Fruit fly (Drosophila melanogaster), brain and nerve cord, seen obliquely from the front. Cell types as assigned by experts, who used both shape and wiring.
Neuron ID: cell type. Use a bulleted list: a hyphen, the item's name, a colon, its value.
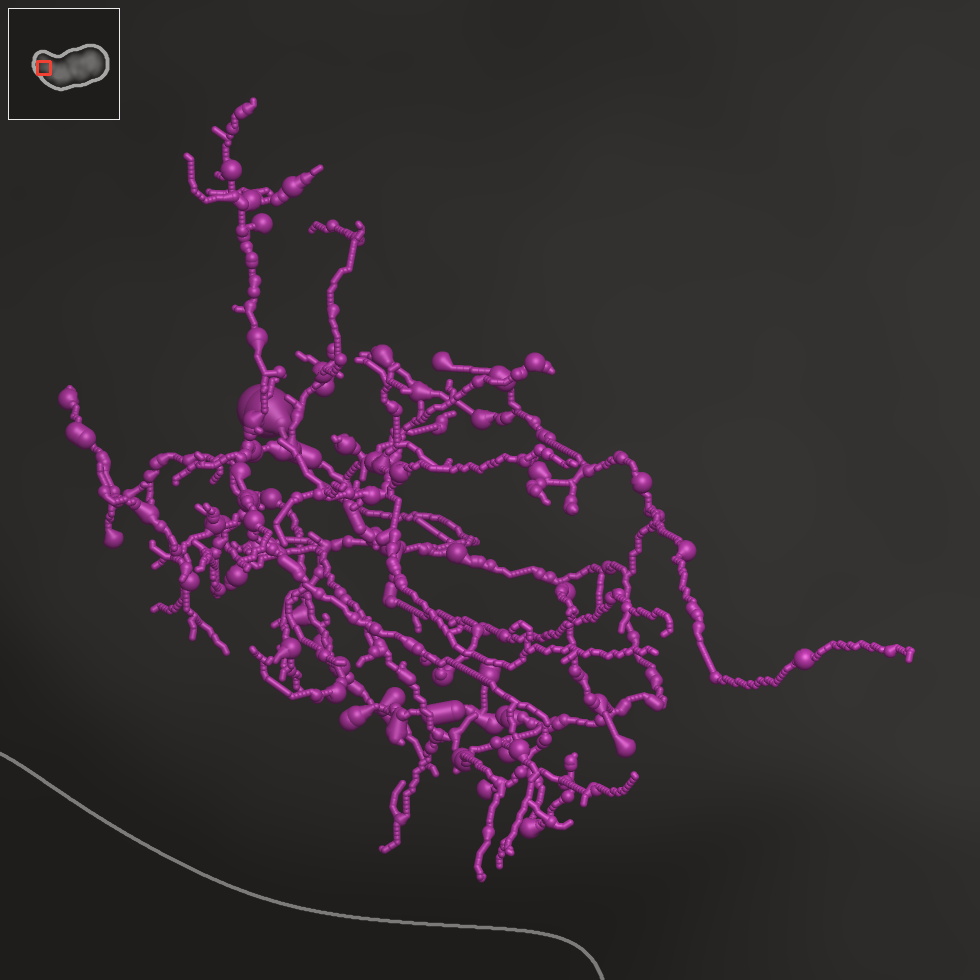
- cell type: IN01B026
